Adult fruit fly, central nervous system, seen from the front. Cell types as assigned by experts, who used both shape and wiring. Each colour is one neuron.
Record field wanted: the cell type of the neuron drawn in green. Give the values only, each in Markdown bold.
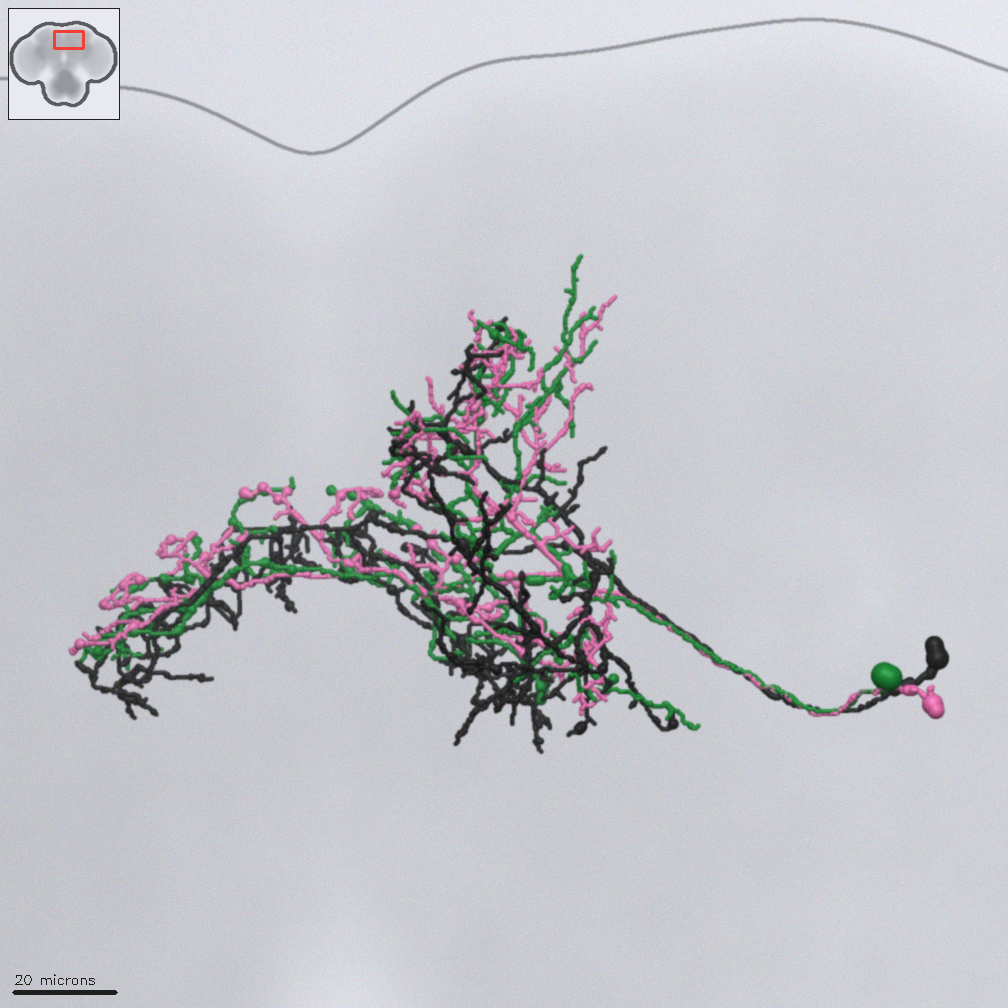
**FB5P**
